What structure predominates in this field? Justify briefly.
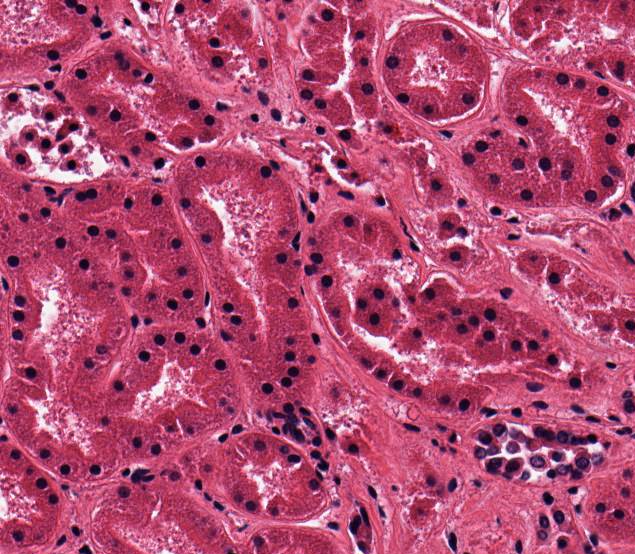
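This field mainly shows the cortical labyrinth of the kidney. Closely set tubules fill the whole field, cut in various planes.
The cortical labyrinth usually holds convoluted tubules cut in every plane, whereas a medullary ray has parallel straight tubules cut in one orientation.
The lining cells have abundant, granular, deeply eosinophilic cytoplasm.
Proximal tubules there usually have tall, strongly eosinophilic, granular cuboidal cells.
Each lining cell has one small, round, dark nucleus, uniform across the field, and the borders between neighbouring cells are indistinct.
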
